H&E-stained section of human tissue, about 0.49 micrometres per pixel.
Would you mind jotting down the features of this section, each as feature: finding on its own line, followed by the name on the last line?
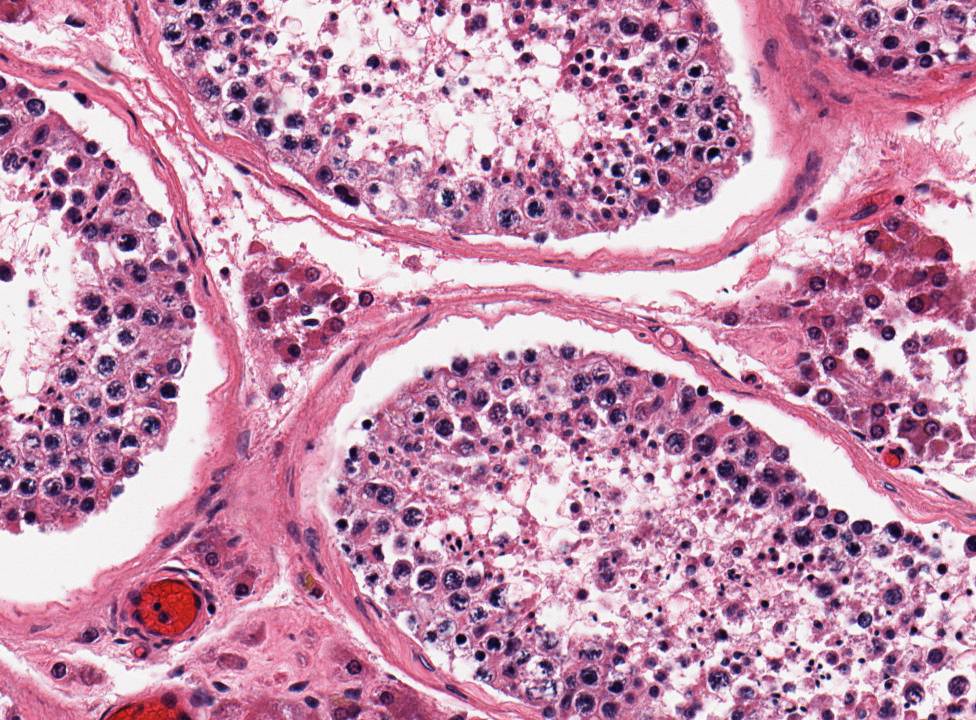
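Tubules: several large rounded profiles, biggest lower right
Interstitium: narrow pink bands between tubules
Tubule cells: many layers, rounded, dark round nuclei
Centre: cells thin out toward pale, wispy middle
Large cells: coarse, clumped dark chromatin
Vessel: small, lower left, bright red blood cells
Name: testis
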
